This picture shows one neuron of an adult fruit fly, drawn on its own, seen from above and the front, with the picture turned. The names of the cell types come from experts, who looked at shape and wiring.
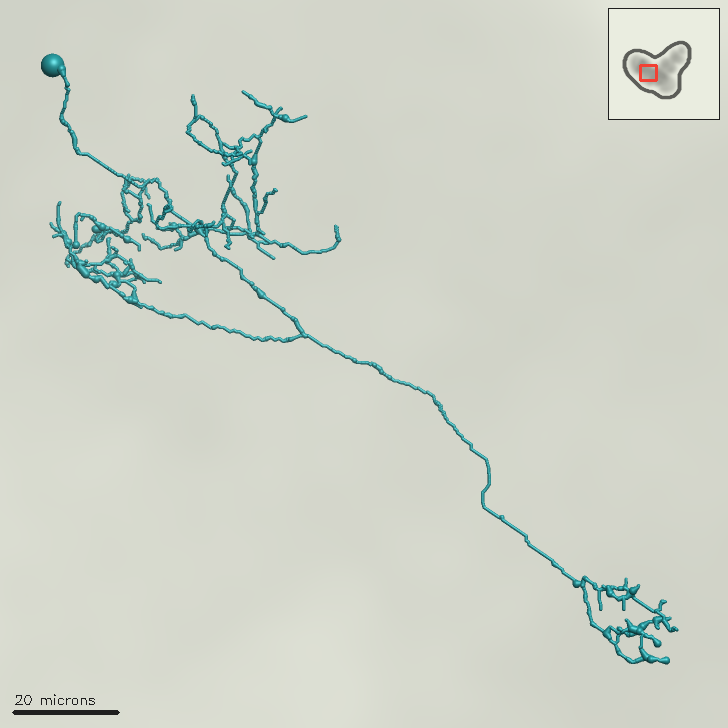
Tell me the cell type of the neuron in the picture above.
PAM13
